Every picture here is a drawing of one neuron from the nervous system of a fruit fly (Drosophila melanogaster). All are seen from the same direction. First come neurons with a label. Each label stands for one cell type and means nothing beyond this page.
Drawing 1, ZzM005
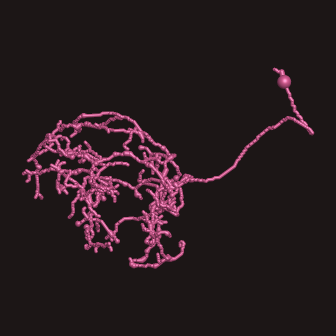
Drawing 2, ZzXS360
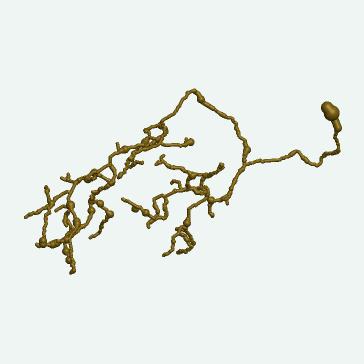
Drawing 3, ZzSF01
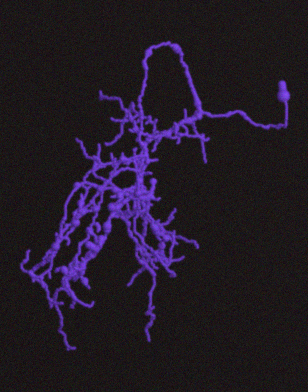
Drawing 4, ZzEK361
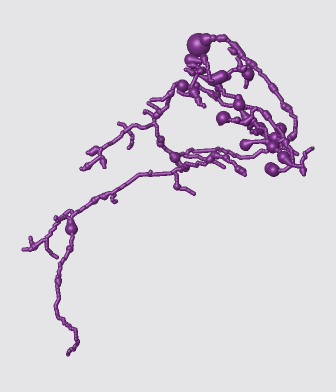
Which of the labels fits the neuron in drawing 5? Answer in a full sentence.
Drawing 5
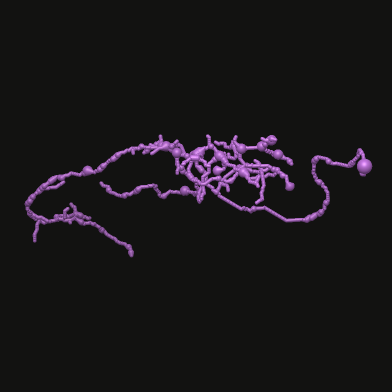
It belongs to ZzEK361.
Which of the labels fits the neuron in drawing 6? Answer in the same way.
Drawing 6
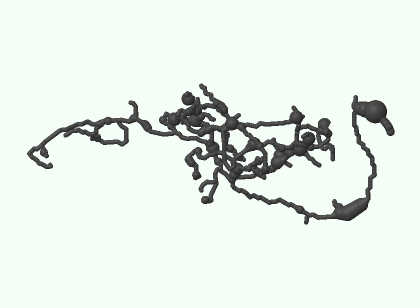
It belongs to ZzEK361.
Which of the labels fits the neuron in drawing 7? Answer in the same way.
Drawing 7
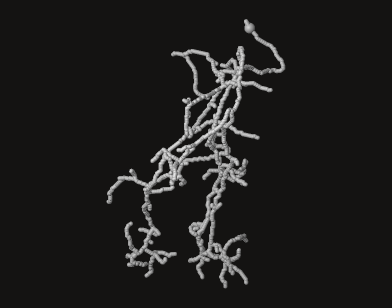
It belongs to ZzSF01.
